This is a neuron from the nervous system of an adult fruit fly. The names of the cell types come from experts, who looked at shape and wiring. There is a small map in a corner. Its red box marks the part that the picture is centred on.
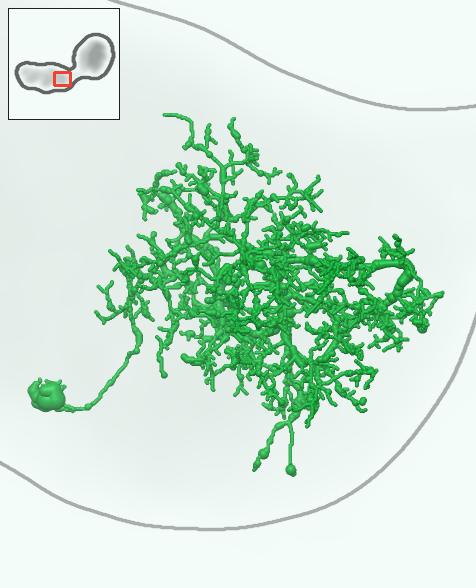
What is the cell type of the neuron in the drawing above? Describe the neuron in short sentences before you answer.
The picture shows more than a hundred branch ends. As drawn here it is about as wide as it is tall. Its broad class is nerve-cord intrinsic neuron. The cell type is IN21A003.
